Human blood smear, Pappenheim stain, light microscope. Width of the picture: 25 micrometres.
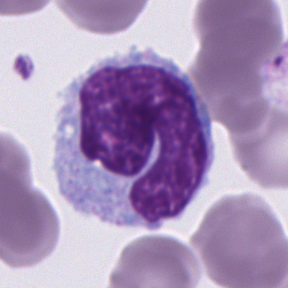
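Monocyte at the centre of a stained peripheral blood smear, measuring about 15 micrometres across. Its nucleus, about 14 by 11 micrometres, is folded into a horseshoe shape with a deep indentation that opens toward the lower left. The cytoplasm is pale grey-blue and finely dusty in texture. A small clear vacuole sits in the cytoplasm on the left side of the cell.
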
